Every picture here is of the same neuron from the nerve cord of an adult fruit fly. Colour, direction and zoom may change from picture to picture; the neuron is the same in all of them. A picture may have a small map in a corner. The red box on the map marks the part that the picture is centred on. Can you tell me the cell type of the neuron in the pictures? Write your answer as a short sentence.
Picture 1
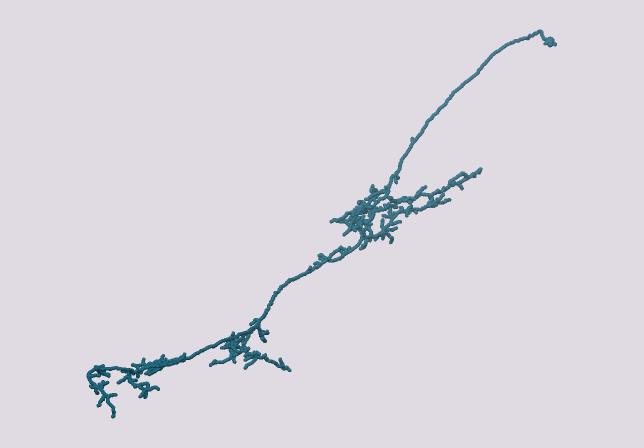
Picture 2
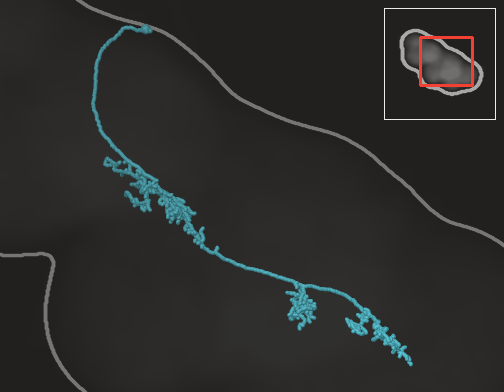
The cell type is IN09A029.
